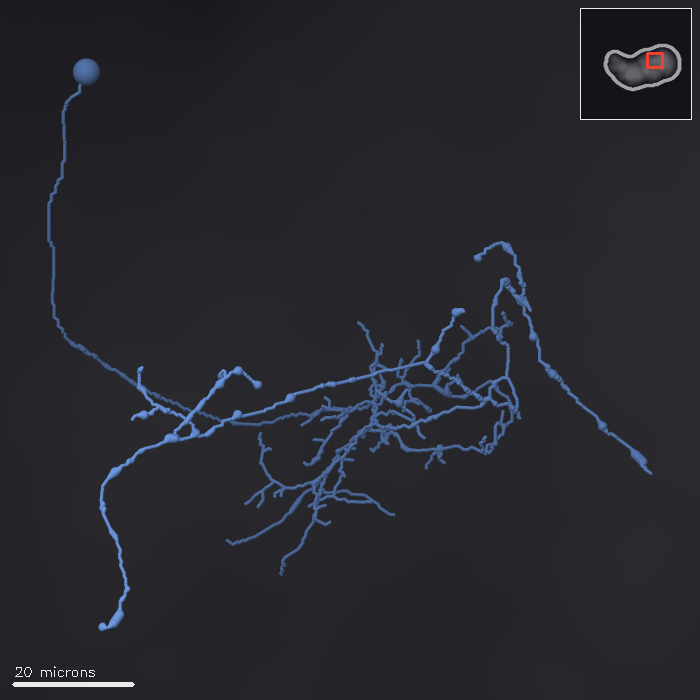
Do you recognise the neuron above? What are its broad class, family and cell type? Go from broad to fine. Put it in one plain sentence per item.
A central-brain intrinsic neuron of class CX, type FS1A_a.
